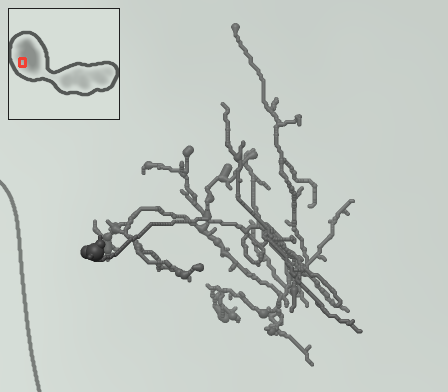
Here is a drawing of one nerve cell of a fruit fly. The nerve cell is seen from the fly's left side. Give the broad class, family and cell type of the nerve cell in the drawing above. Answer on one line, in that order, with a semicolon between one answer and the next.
central-brain intrinsic neuron; hemilineage TRdl_b; GNG443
